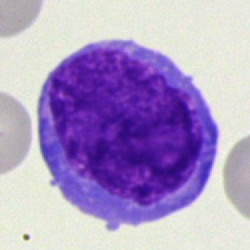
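Blast, the central cell of a stained bone marrow smear. The nucleus occupies most of the cell, leaving a narrow rim of cytoplasm that is widest along the lower side. Its chromatin is clumped into darker and lighter purple patches. Small blebs project from the lower edge of the cell.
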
